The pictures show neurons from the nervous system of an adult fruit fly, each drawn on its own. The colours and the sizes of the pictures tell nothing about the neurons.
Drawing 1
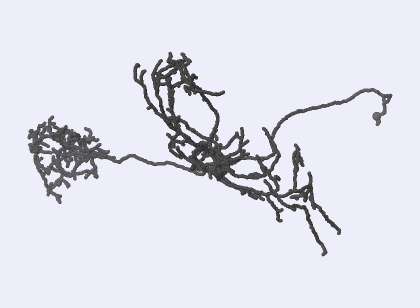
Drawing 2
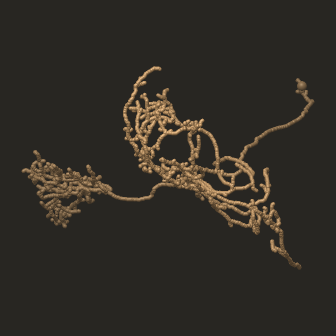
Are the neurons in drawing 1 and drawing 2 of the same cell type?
yes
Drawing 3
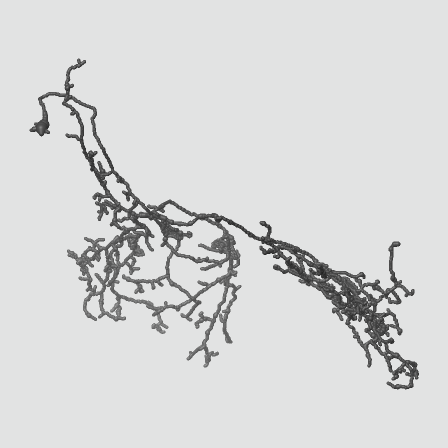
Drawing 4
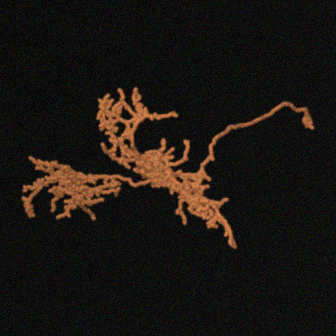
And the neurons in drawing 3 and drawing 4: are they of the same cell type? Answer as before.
no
